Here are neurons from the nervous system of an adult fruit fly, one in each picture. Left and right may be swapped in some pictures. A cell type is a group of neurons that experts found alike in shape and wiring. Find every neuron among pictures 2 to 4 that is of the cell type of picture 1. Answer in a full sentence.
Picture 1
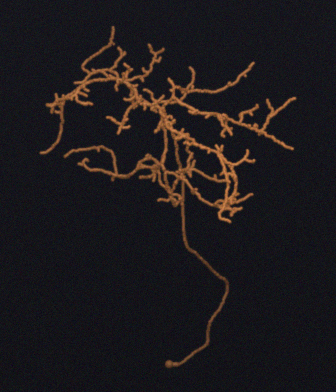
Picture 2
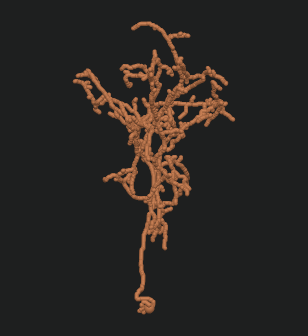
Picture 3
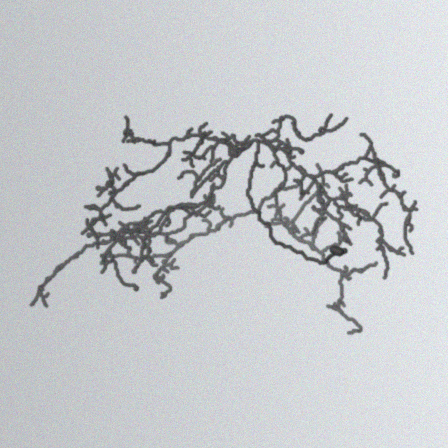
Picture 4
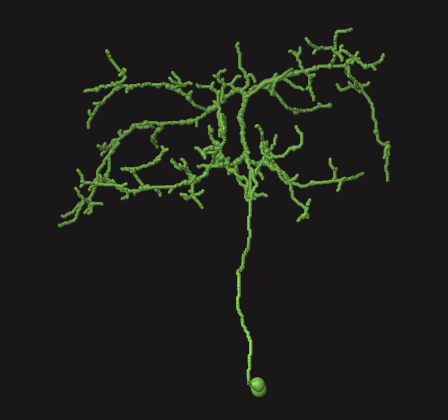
Picture 4 is of the same cell type.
